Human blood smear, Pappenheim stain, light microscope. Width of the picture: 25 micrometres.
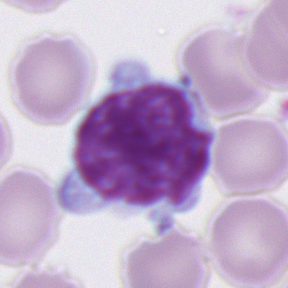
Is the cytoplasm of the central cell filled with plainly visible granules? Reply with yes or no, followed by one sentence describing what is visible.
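No. No granules are visible in the cytoplasm.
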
